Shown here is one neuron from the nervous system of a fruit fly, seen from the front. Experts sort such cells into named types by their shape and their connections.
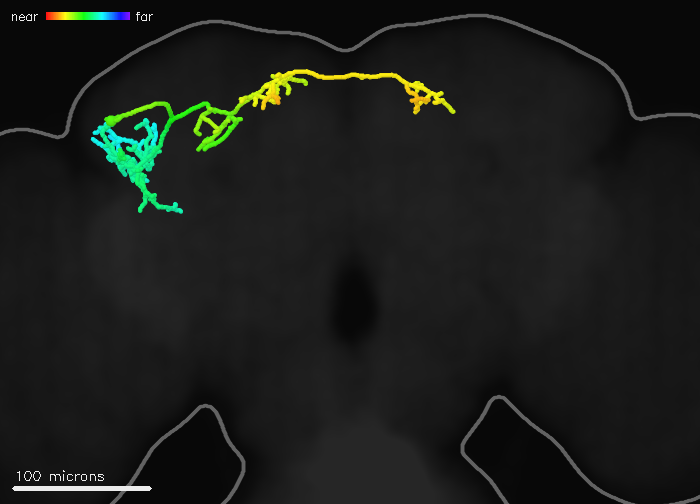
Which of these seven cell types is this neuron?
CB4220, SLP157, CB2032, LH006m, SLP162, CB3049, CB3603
LH006m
